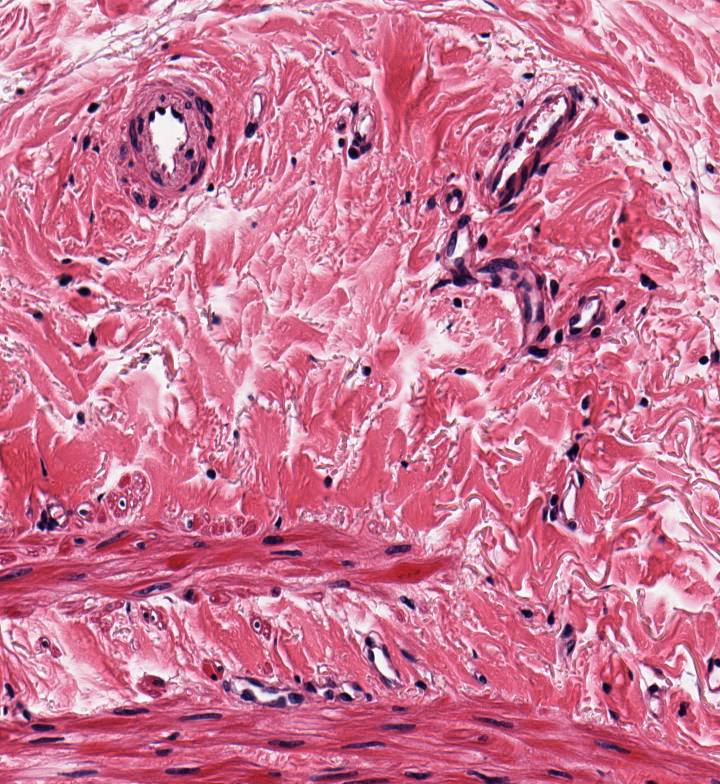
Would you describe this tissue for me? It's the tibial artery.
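Dense collagenous connective tissue fills most of the field, as thick pink bundles running in many directions. Two horizontal, more compact cellular bands cross the lower part, formed by spindle-shaped cells with elongated nuclei aligned horizontally. Between bundles, cells are sparse, with small dark nuclei.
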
